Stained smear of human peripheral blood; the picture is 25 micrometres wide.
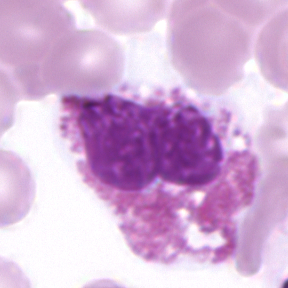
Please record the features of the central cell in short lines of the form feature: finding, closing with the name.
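Nucleus: two lobes lying side by side across the upper part of the cell
Chromatin: dense, dark purple
Cytoplasm: packed with pinkish-red granules
Granules: leave the nucleus mostly uncovered
Name: eosinophil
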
